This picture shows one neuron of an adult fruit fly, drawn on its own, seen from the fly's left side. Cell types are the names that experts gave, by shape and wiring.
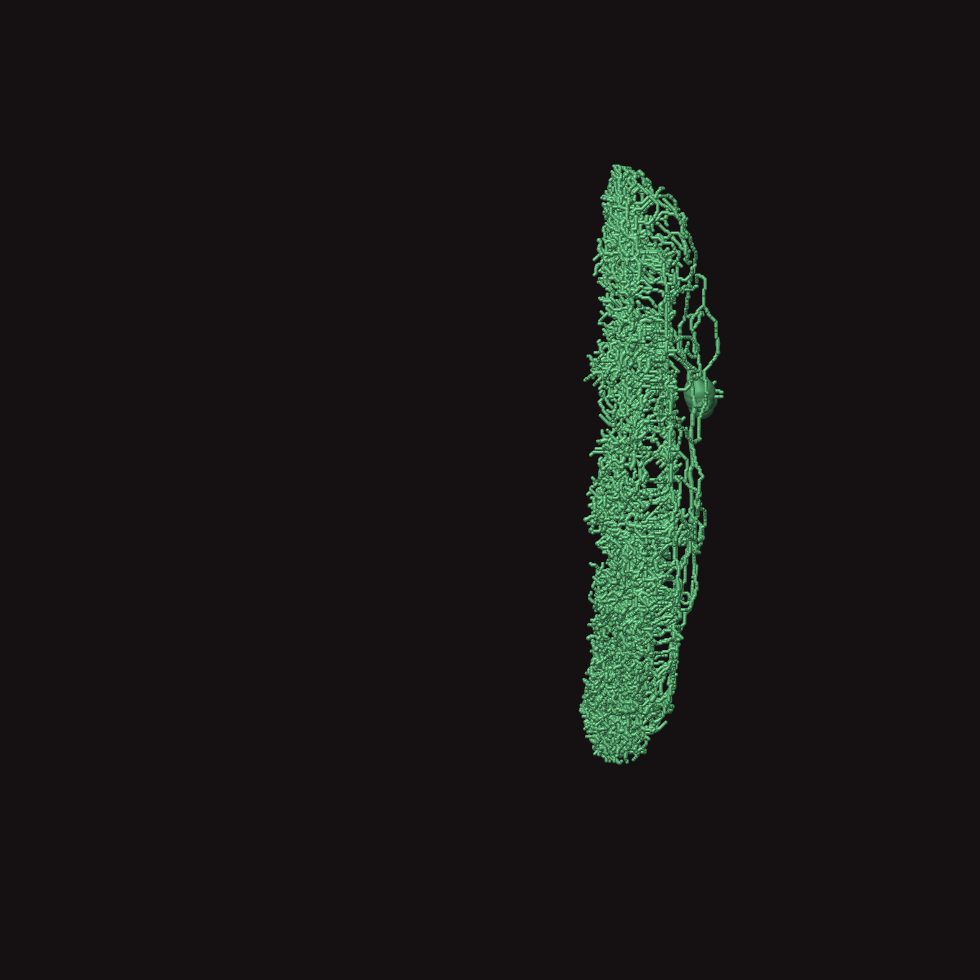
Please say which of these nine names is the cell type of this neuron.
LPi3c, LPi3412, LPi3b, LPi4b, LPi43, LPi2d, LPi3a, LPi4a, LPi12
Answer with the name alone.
LPi12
